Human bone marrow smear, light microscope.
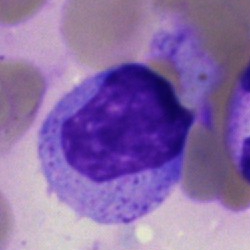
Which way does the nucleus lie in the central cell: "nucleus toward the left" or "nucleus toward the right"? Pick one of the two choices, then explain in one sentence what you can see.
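Nucleus toward the right. The nucleus lies off-centre toward the upper right of the cell.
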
